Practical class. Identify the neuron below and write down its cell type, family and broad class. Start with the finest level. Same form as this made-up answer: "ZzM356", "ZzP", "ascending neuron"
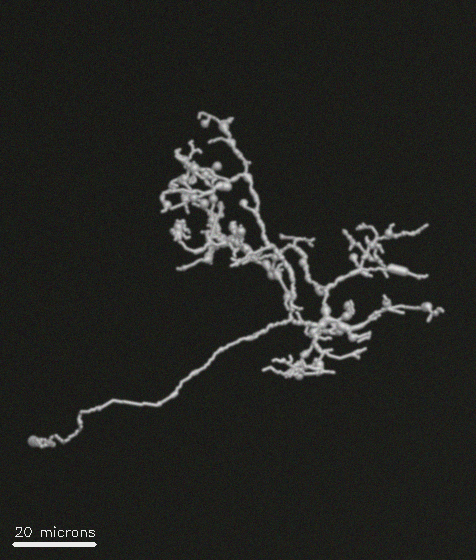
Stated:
"IN13B090", "hemilineage 13B", "nerve-cord intrinsic neuron"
